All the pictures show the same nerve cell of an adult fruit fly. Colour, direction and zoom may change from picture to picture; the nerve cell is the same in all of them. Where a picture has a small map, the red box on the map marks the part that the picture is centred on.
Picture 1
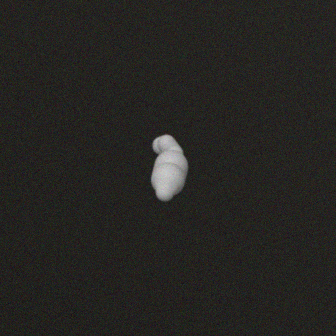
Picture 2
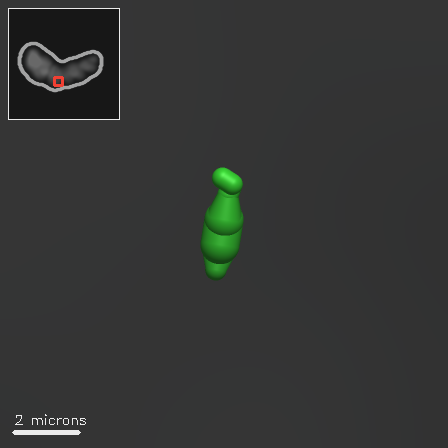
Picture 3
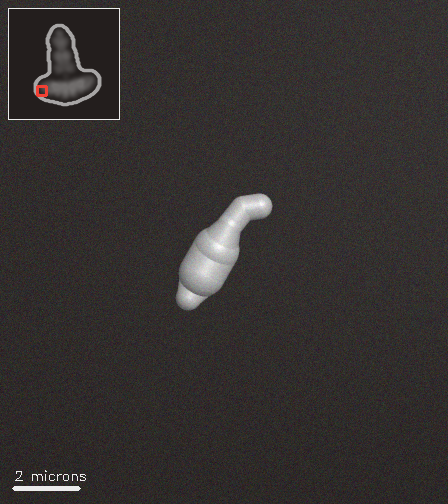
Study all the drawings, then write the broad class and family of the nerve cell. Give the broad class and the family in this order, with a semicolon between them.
photoreceptor or other optic-lobe sensory neuron; class visual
